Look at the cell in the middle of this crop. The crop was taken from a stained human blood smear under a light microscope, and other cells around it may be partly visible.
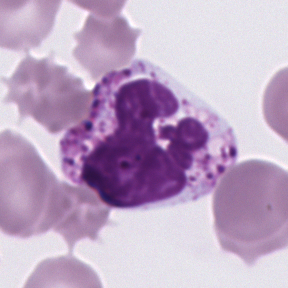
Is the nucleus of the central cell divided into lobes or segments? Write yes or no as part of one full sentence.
Yes, this cell's nucleus is lobed, with two or more segments.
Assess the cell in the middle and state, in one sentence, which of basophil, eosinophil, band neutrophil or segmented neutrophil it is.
In the central position of this crop, the cell is a basophil.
